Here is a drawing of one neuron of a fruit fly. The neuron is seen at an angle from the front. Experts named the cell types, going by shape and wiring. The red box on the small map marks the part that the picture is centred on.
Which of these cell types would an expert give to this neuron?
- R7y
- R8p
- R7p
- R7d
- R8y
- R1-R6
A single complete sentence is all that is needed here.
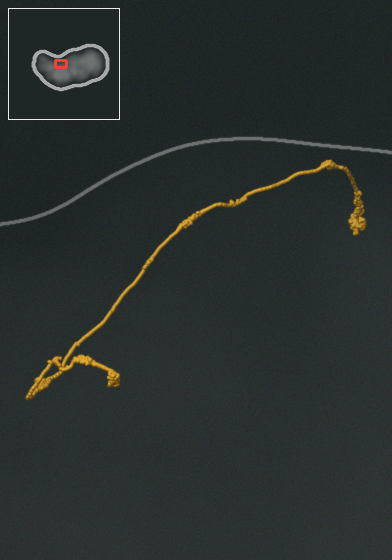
It is as R7d that this neuron is typed.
